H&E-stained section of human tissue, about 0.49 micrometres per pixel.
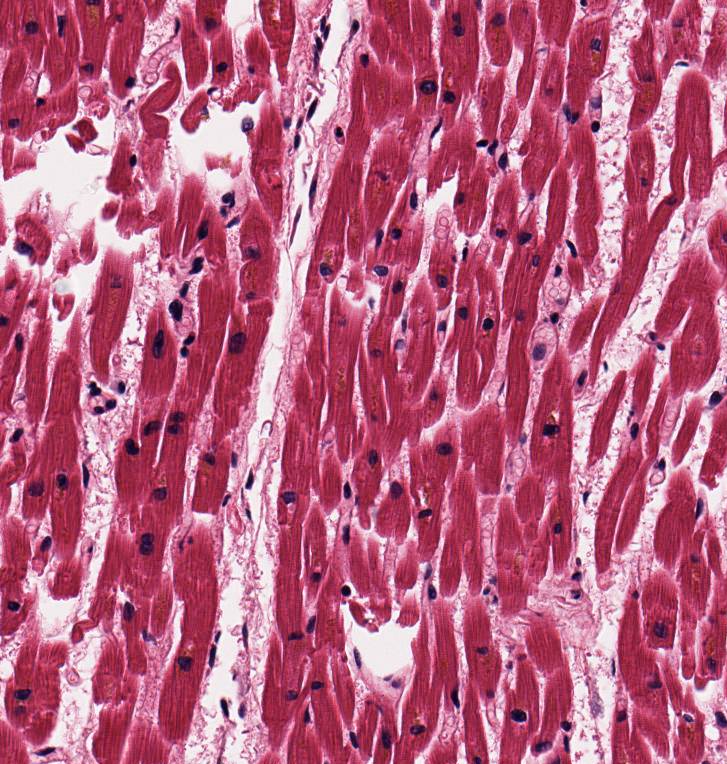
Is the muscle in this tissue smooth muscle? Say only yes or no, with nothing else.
No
